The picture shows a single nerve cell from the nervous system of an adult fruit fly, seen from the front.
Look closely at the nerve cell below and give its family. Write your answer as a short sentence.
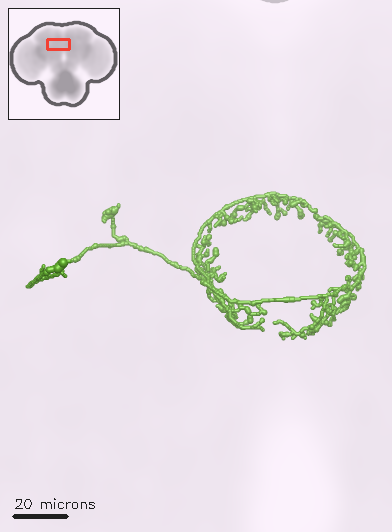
The family is hemilineage EBa1.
